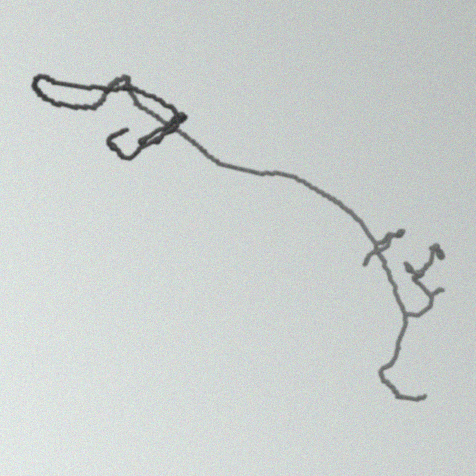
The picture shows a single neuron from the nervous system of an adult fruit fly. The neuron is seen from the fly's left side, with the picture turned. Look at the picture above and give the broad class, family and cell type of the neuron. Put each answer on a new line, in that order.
sensory neuron entering the brain
class olfactory
ORN_VL2a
